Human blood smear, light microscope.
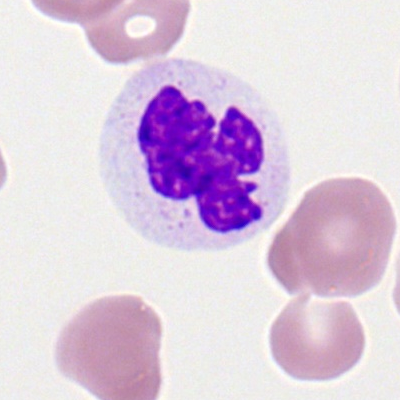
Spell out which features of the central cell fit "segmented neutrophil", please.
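Nucleus irregular, several lobes separated by notches; fits a segmented neutrophil.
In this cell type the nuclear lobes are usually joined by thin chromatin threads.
Chromatin dark purple and coarsely clumped, with small paler gaps between clumps; also fits.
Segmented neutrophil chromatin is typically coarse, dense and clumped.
Also seen: a round, smooth outline, and fine, faint pinkish-purple granules scattered throughout the cytoplasm.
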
